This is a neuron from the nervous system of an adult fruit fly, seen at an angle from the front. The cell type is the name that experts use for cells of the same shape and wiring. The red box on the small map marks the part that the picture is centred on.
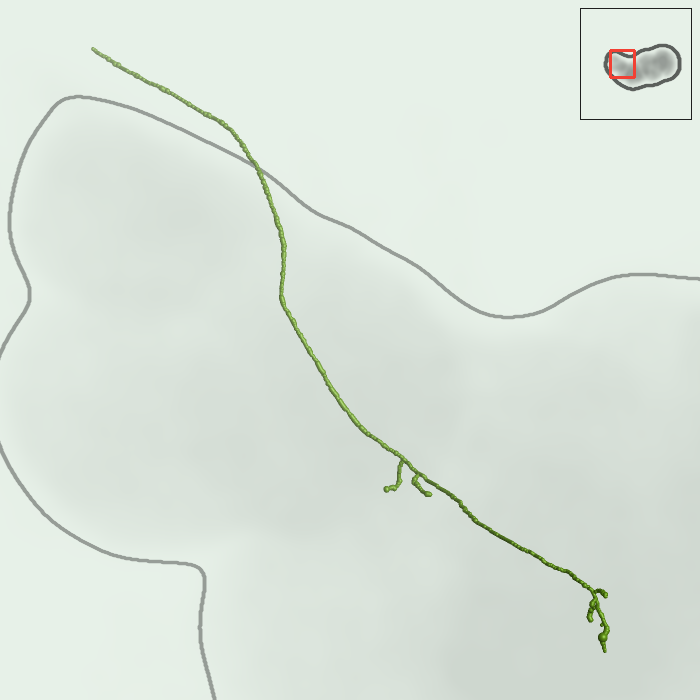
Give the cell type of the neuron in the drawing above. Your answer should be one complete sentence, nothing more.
The neuron is a member of cell type SNpp02.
